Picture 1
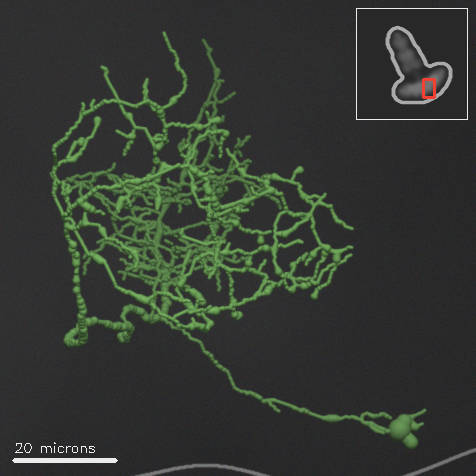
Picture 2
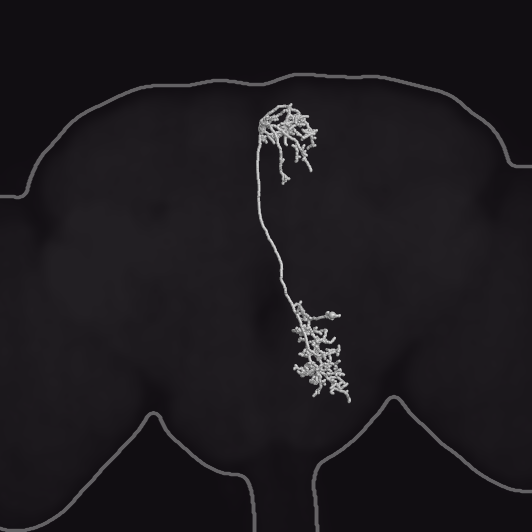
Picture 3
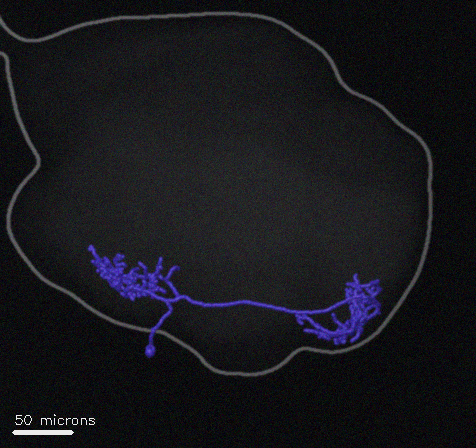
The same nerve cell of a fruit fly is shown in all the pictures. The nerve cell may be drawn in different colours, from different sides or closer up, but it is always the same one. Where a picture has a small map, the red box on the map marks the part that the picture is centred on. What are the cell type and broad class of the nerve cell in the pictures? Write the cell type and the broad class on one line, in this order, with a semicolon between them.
GNG291; central-brain intrinsic neuron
